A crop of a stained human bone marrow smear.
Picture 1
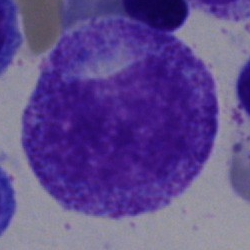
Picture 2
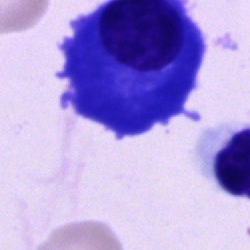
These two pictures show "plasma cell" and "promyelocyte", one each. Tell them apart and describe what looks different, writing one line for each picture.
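Picture 1 shows a promyelocyte: The granules are so dense that the outline of the nucleus cannot be clearly traced.
Picture 2 shows a plasma cell: No granules are seen in the cytoplasm.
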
